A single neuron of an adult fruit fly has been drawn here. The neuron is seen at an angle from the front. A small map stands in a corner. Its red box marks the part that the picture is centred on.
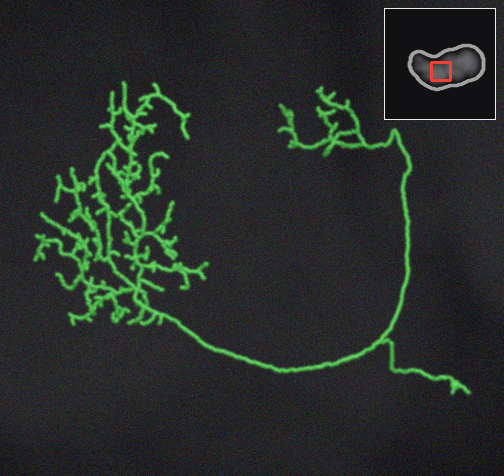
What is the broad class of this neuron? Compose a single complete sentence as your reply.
The neuron is placed in the broad class optic-lobe intrinsic neuron.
